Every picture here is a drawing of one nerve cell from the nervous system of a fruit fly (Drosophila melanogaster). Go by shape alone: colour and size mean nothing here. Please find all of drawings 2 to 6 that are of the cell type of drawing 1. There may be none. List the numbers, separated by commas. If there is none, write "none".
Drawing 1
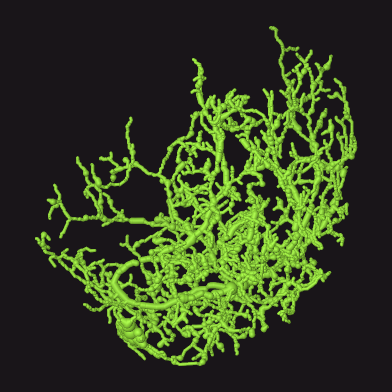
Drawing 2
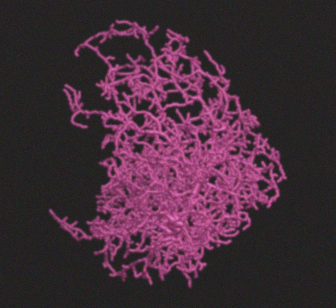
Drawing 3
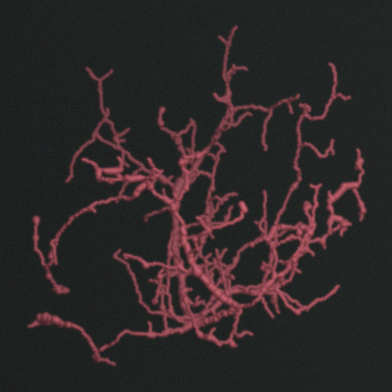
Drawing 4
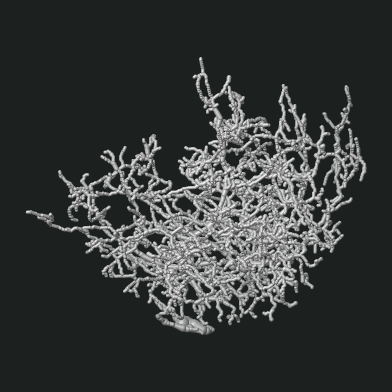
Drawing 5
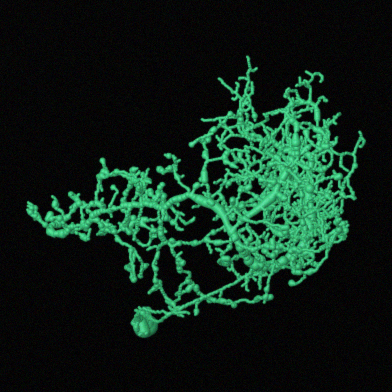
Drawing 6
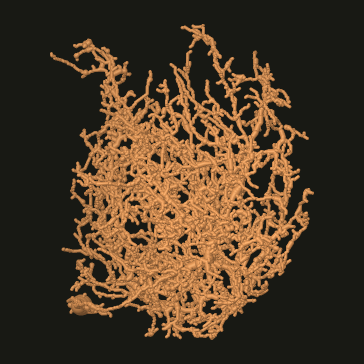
2, 4, 6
